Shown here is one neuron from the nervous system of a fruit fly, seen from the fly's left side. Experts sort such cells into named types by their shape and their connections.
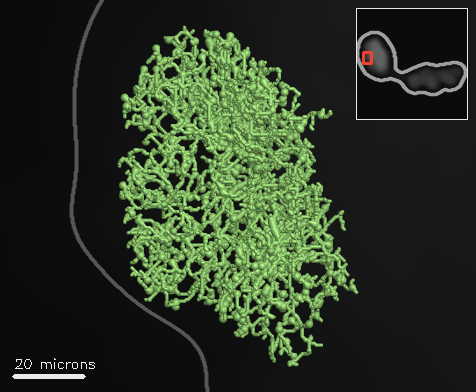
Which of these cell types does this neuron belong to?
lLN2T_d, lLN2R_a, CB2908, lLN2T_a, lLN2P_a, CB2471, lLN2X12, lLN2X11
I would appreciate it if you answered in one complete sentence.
This neuron is a cell of type lLN2X11.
